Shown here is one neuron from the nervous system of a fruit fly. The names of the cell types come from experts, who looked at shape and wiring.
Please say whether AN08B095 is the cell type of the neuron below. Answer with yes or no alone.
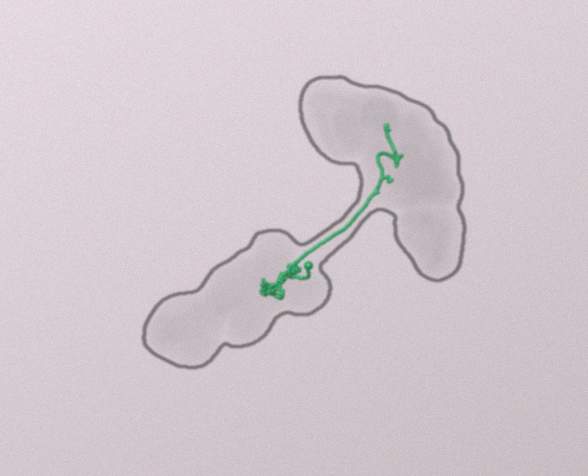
yes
